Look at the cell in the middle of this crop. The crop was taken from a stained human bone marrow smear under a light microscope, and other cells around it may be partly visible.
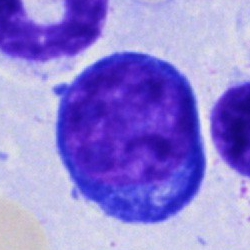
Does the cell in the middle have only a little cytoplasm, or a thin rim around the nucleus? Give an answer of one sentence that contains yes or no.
Yes, the nucleus occupies most of the cell, leaving scant cytoplasm.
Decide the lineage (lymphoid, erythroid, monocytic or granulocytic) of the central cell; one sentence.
The middle cell is a constituent of the erythroid lineage.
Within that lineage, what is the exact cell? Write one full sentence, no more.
The middle cell in this particular crop is a proerythroblast.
